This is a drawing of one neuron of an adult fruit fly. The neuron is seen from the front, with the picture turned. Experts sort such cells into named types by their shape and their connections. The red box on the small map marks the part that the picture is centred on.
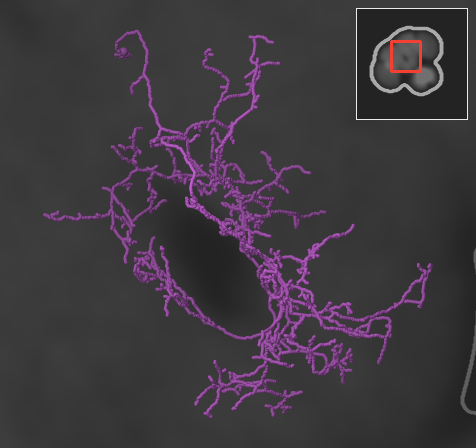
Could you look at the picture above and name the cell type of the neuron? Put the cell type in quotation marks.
"PS164"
